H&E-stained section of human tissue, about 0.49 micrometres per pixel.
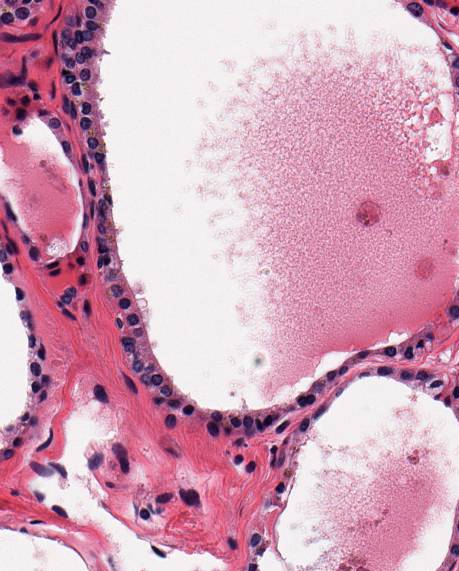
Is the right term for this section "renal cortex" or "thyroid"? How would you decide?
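This is thyroid. Its spaces are lined by a single layer of cuboidal cells with dark round nuclei. At upper right, the large space holds pale pink, finely granular, flocculent material with a frayed, not sharp, left edge. Two small round, darker pink bodies lie within that material on the right. Fine brown granules are scattered among lining cells along the septum at the upper left.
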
